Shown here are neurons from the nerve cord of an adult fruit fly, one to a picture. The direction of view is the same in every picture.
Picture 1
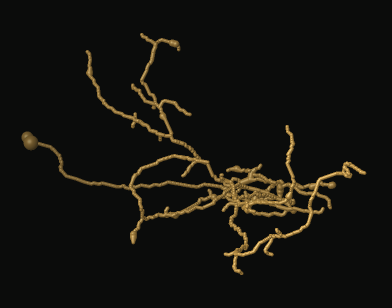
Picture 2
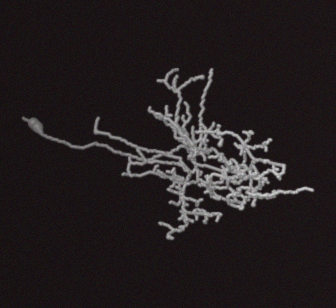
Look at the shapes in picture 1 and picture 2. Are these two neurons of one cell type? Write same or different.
different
